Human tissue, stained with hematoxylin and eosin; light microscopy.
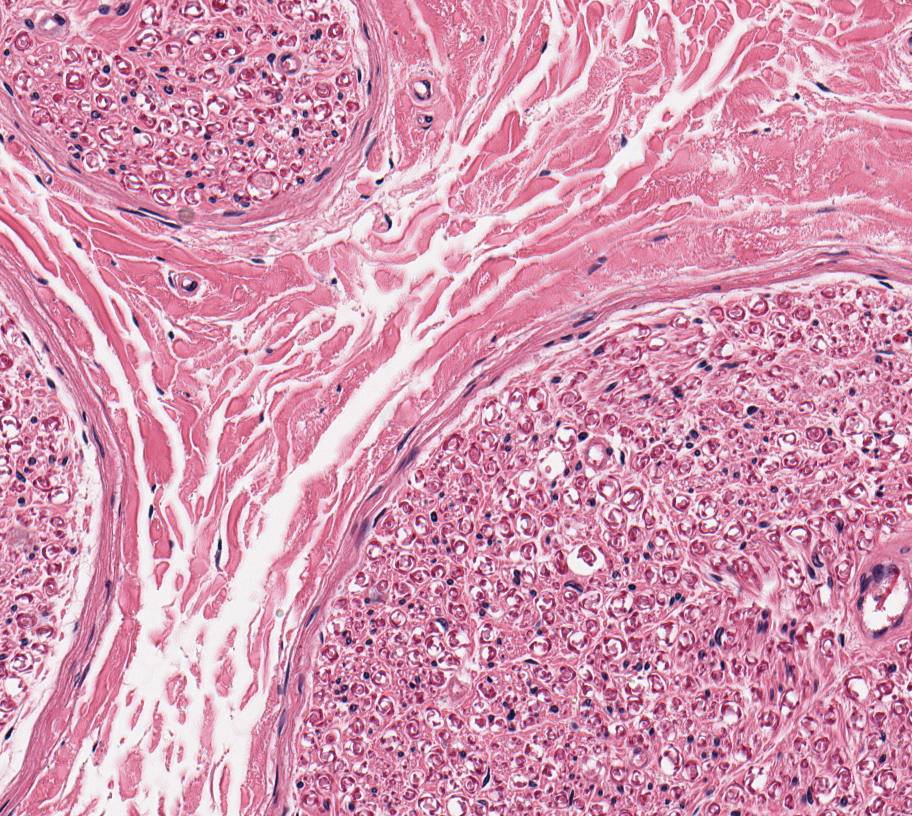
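Tibial nerve: three rounded fascicles cut in cross-section, at top left, along the left edge and filling the lower right, separated by connective tissue. Fascicles packed with myelinated axons cut across, each a pink central axon in a pale myelin ring; large and small rings mixed throughout. Small dark oval nuclei, consistent with Schwann cells, scattered between axons.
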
